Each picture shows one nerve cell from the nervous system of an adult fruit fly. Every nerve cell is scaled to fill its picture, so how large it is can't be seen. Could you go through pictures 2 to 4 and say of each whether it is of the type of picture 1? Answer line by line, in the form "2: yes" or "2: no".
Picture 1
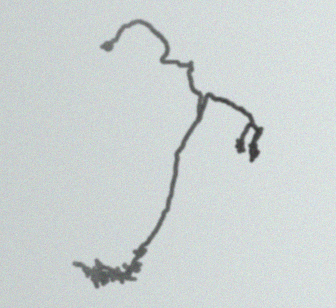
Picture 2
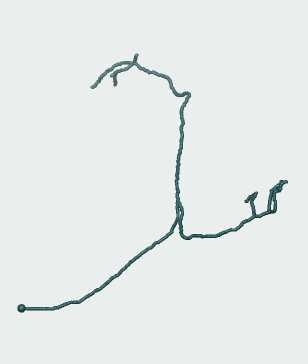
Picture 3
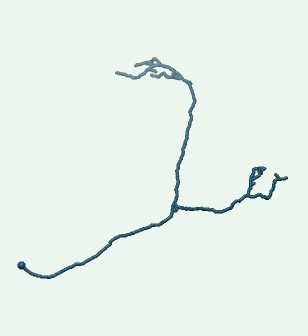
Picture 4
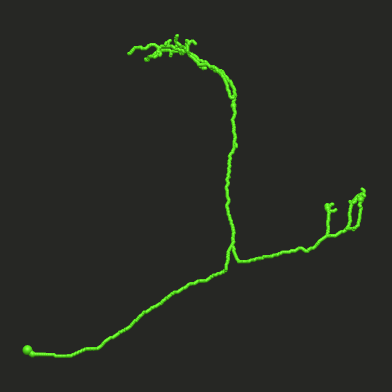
2: no
3: no
4: no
